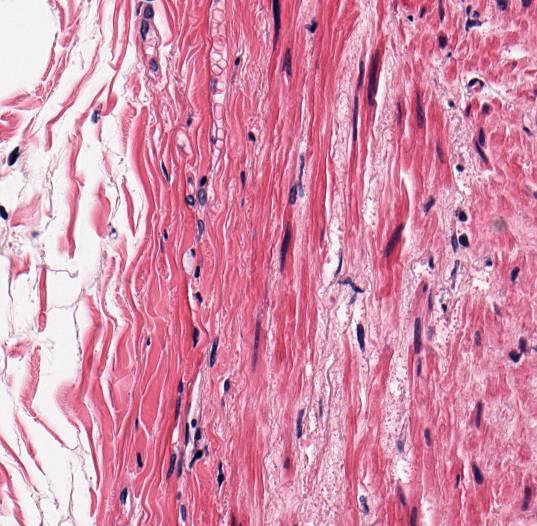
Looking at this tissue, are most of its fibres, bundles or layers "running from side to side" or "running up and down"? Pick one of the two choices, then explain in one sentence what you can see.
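Running up and down. The pink fibres and their nuclei across the field run mainly vertically, from top to bottom.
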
